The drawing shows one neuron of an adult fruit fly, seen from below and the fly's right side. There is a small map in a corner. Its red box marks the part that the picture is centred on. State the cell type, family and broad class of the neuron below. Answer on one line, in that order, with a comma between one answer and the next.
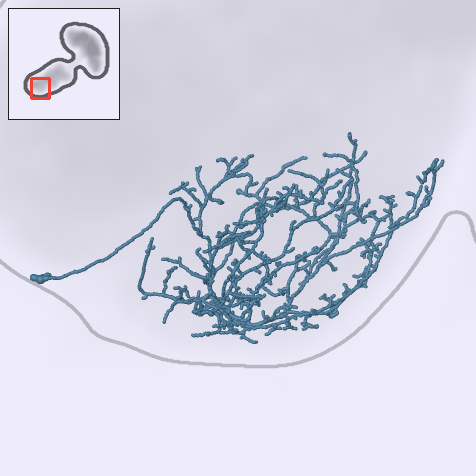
IN04B044, hemilineage 04B, nerve-cord intrinsic neuron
